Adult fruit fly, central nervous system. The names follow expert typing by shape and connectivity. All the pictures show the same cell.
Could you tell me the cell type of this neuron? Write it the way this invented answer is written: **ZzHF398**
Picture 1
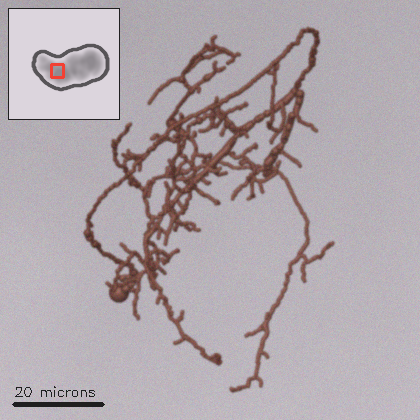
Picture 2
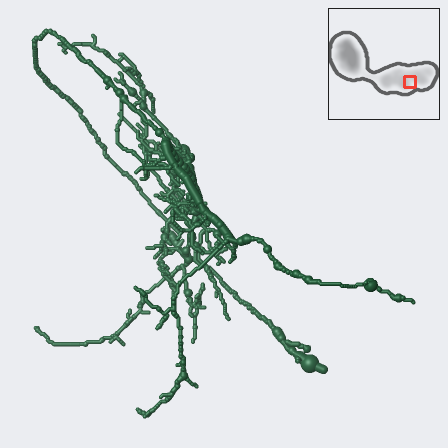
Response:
**Tr flexor MN**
